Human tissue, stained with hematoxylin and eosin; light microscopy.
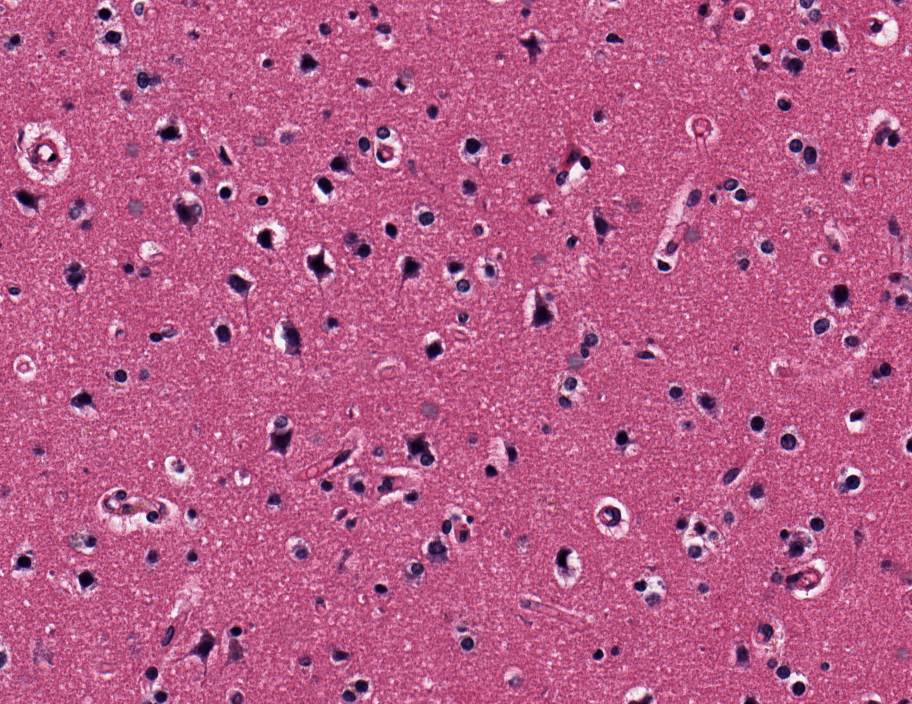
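Cerebral cortex, H&E. Cells lie scattered singly and fairly evenly, forming no glands, tubules or other organised units, in a finely granular, evenly pink matrix without collagen bundles. Small round dark nuclei with little visible cytoplasm outnumber the larger triangular cells. No epithelium, fat or muscle.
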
